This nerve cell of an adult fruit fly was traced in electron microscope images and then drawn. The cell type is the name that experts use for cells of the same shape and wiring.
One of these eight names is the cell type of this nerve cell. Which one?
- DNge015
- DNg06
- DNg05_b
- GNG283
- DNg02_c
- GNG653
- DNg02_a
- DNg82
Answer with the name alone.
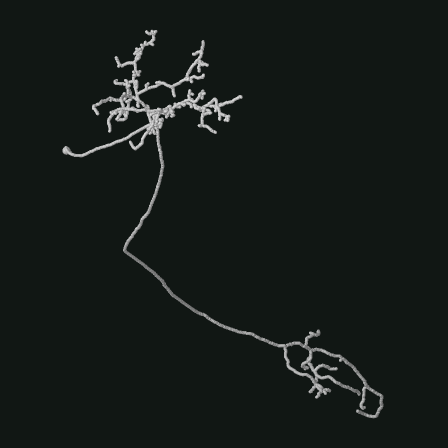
DNg02_a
